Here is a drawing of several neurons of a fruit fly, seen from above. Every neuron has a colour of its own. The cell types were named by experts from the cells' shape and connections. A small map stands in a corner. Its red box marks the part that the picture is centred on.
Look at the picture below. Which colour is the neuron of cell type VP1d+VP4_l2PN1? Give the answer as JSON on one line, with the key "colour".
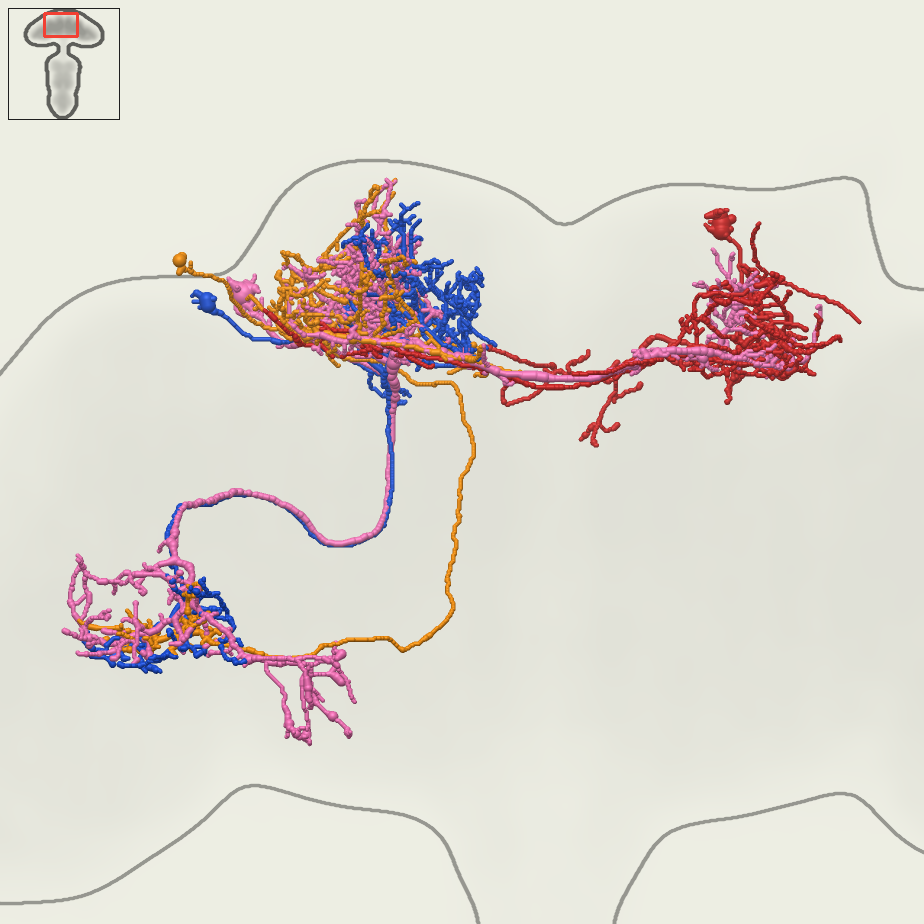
{"colour": "pink"}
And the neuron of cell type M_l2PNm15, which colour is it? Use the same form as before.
{"colour": "orange"}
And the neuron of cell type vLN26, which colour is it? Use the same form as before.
{"colour": "red"}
